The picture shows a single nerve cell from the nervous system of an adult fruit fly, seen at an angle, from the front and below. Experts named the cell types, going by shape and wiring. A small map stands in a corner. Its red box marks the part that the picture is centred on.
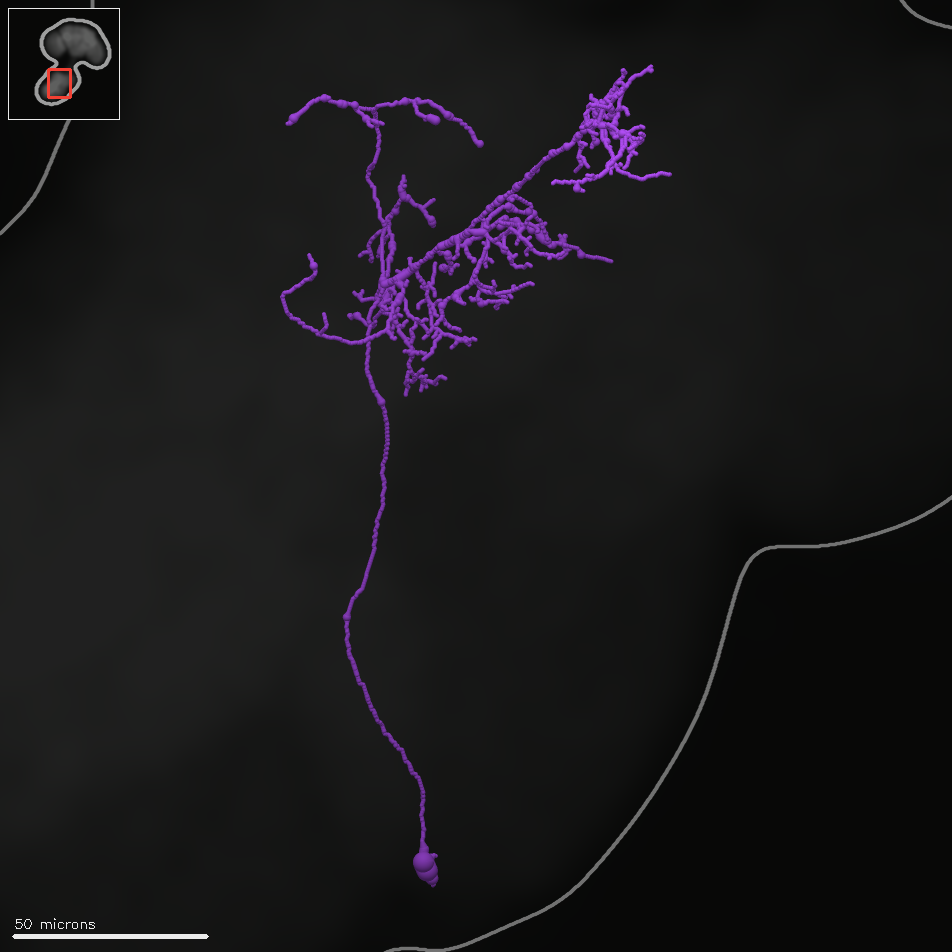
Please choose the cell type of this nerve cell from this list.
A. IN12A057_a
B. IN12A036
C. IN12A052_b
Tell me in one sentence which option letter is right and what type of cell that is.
The nerve cell represents the cell type IN12A057_a, found under option A.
